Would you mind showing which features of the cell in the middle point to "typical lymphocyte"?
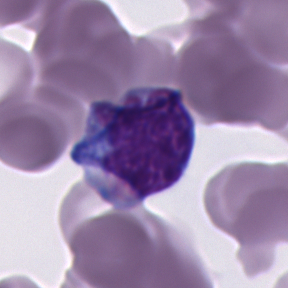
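This is a typical lymphocyte. Its nucleus fills most of the cell and sits toward the right side. The cytoplasm is scant and pale blue, forming a narrow margin chiefly on the left and lower left.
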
